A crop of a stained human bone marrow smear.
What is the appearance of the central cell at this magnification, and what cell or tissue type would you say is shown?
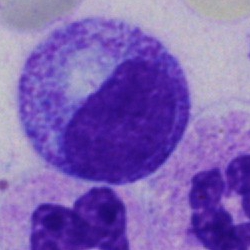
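Round cell, smooth outline. Nuclear chromatin dense, deep purple. Pale, almost clear zone in the cytoplasm beside the nucleus, upper left side. Cytoplasm filled with many purple-red granules. Cell: myelocyte.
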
